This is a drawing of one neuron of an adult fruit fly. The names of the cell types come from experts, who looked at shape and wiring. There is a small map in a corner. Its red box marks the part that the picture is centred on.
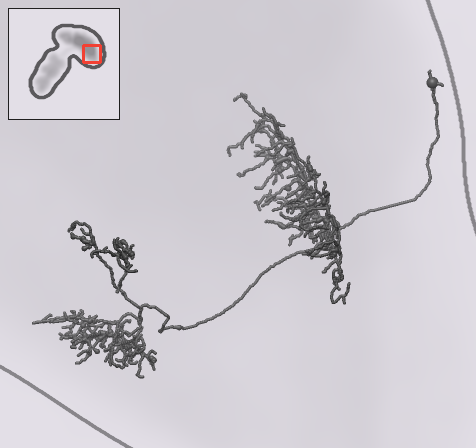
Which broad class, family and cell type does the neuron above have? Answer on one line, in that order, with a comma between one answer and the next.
optic-lobe intrinsic neuron, TmY, TmY16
